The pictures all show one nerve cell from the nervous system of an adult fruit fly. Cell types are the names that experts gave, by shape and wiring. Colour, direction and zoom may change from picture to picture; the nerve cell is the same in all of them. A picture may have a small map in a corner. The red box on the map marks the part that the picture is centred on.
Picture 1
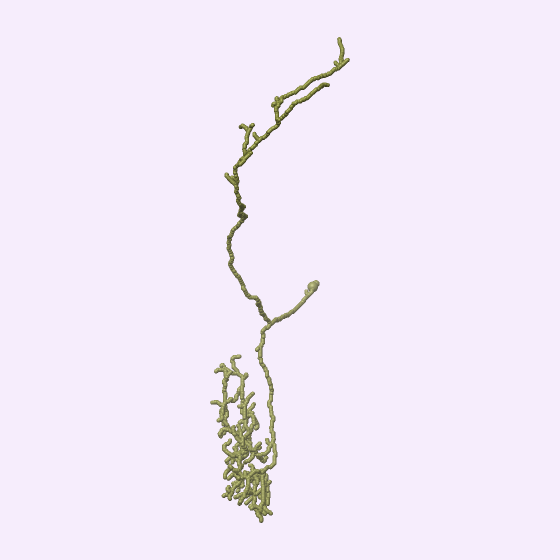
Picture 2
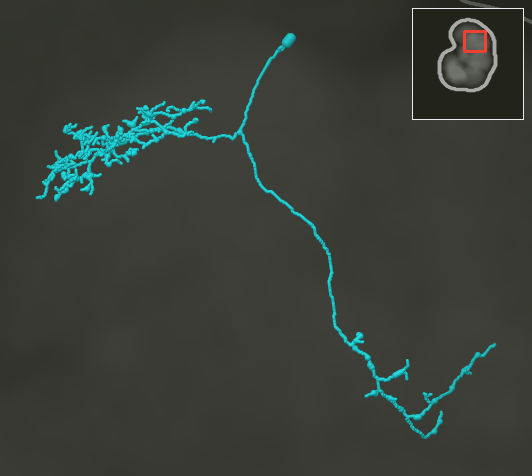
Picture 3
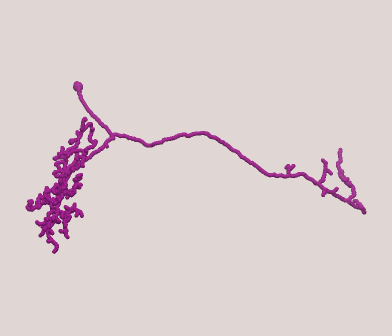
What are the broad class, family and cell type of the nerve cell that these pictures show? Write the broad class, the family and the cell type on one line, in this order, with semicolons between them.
visual projection neuron; LC; LC34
